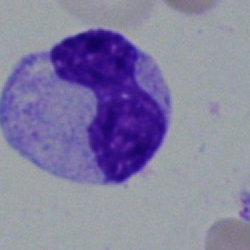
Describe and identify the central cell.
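Look first at the outline: rounded to oval, with a smooth edge. The nucleus lies toward the right side and is indented, its concave side facing left. Fine, scattered pinkish-purple granules sit in the cytoplasm. This central cell is a band neutrophil.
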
